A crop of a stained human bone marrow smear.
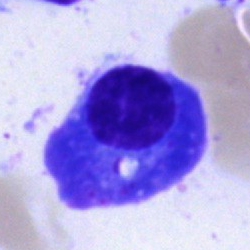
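Plasma cell: nucleus off-centre toward the top, chromatin dark purple and dense. Cytoplasm abundant, mostly below the nucleus, with one clear vacuole just beneath it.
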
